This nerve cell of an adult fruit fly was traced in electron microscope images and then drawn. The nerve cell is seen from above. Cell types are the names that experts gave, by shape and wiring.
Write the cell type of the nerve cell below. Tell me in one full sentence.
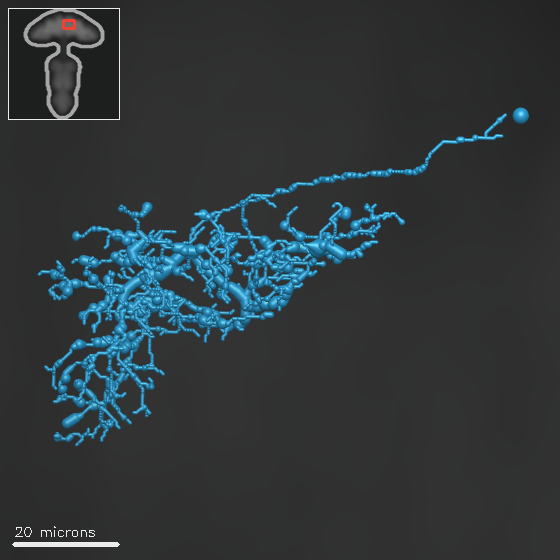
The cell type GNG462 includes this nerve cell.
